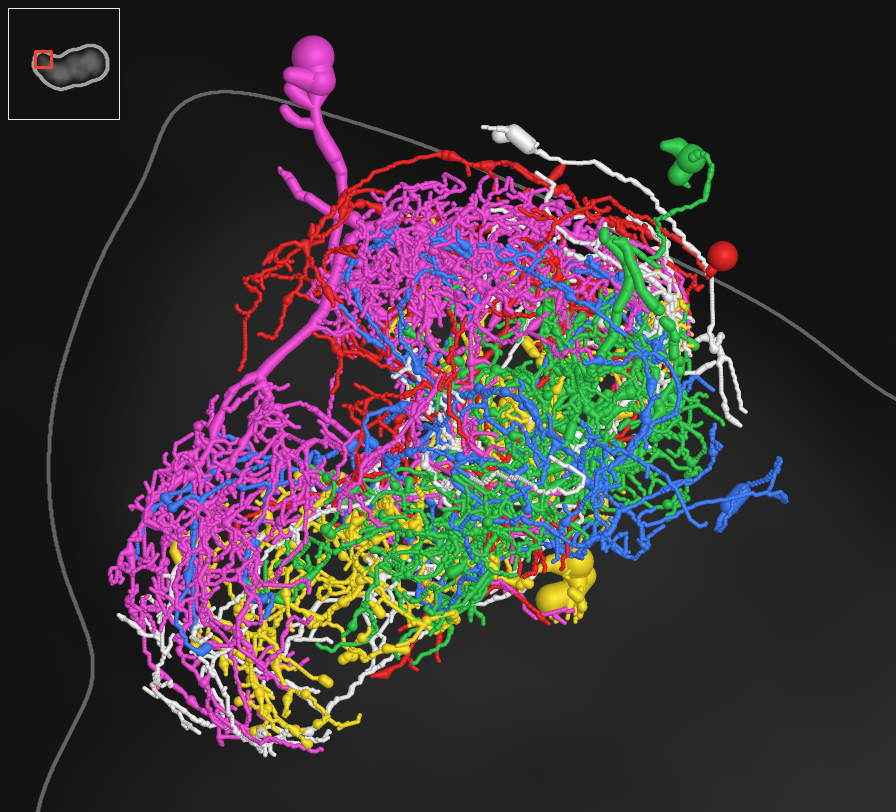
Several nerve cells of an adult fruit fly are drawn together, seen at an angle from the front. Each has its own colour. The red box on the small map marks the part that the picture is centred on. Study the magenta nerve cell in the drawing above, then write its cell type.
MNad61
